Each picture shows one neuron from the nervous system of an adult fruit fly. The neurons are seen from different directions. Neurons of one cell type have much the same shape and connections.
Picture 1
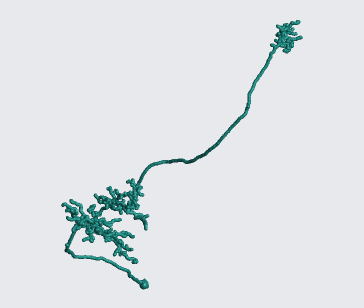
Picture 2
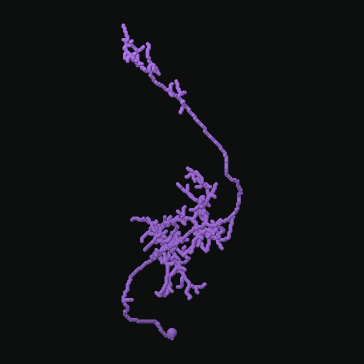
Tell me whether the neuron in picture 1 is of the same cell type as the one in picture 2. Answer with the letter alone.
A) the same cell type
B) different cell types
A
